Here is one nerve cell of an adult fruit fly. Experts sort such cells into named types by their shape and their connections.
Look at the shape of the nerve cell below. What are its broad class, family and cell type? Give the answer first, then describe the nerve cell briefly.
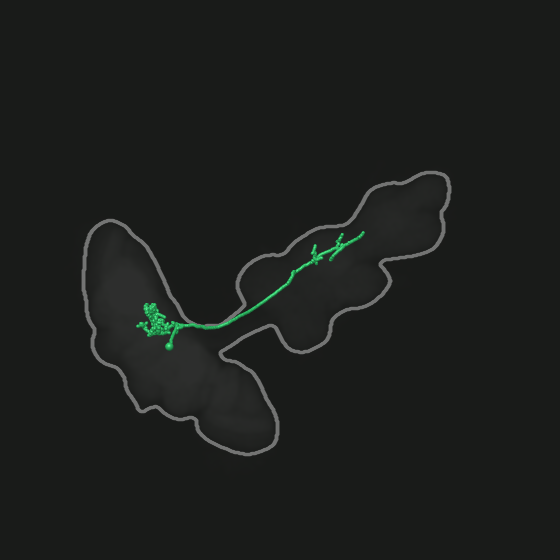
This is a descending neuron. The family is hemilineage LB12. Its cell type is DNg82. In this view it is wider than it is tall.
